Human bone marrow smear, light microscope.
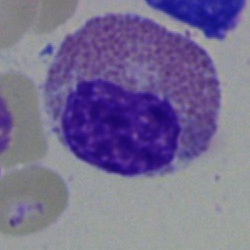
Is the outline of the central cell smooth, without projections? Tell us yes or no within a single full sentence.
Yes, the cell is bounded by a smooth edge without blebs or tags.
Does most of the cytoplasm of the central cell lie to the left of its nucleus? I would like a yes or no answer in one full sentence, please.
No, the nucleus sits toward the left, whether upper, middle or lower.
